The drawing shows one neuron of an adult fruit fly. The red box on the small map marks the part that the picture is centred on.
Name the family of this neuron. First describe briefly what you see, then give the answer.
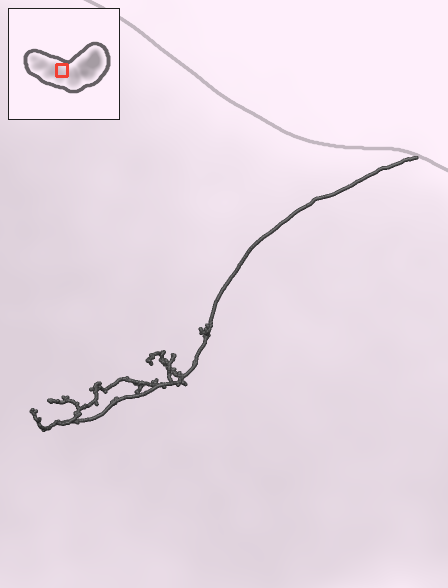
No cell body is drawn. As drawn here it is wider than it is tall. This is a sensory neuron entering the nerve cord. Its family is called class gustatory.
